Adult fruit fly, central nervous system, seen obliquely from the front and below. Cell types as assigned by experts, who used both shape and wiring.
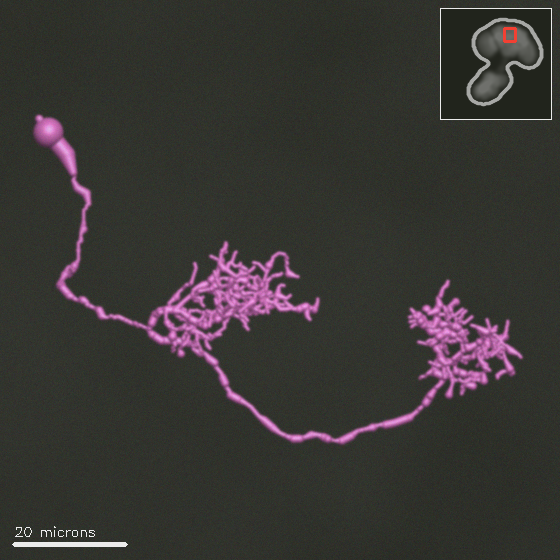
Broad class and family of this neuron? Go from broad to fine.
central-brain intrinsic neuron; class CX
